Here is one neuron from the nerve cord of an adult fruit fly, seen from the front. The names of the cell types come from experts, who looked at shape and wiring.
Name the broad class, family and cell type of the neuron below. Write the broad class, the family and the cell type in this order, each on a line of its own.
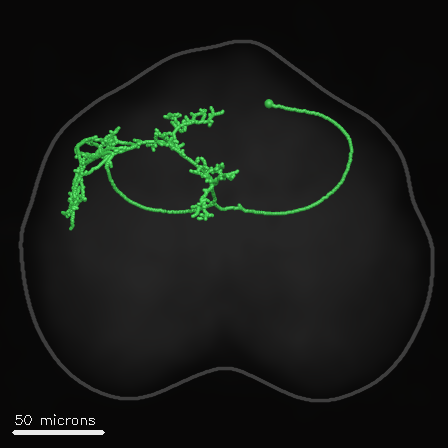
nerve-cord intrinsic neuron
hemilineage 19B
IN19B090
